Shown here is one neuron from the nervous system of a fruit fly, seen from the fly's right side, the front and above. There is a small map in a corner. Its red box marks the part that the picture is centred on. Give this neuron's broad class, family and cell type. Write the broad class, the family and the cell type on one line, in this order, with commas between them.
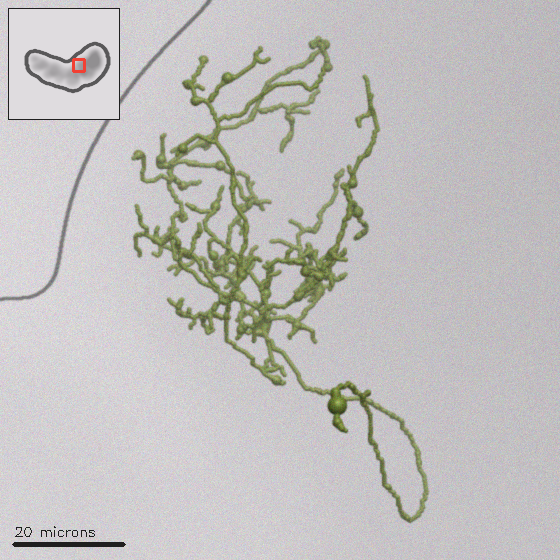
central-brain intrinsic neuron, hemilineage LHl4_dorsal, CB2906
